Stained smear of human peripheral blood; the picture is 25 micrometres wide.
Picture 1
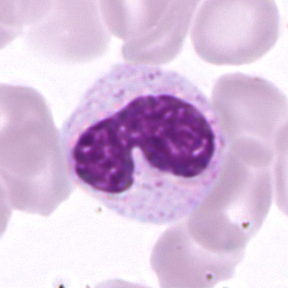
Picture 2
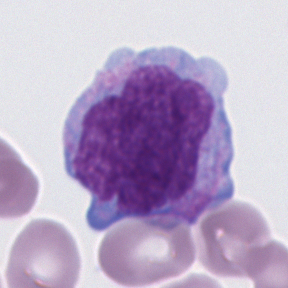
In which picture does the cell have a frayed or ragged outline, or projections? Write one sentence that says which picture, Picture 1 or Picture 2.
The cell of Picture 2 has a border that is ragged or frayed, or bears projections, blebs or tags.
